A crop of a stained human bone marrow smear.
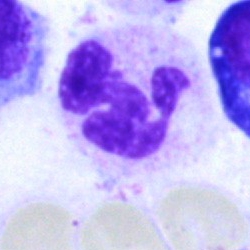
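Segmented neutrophil, the cell in the middle of this stained human bone marrow smear under the light microscope. Look first at its chromatin: dense and coarsely clumped. Its outline is roughly rounded, and you will find no vacuoles in the cytoplasm.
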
